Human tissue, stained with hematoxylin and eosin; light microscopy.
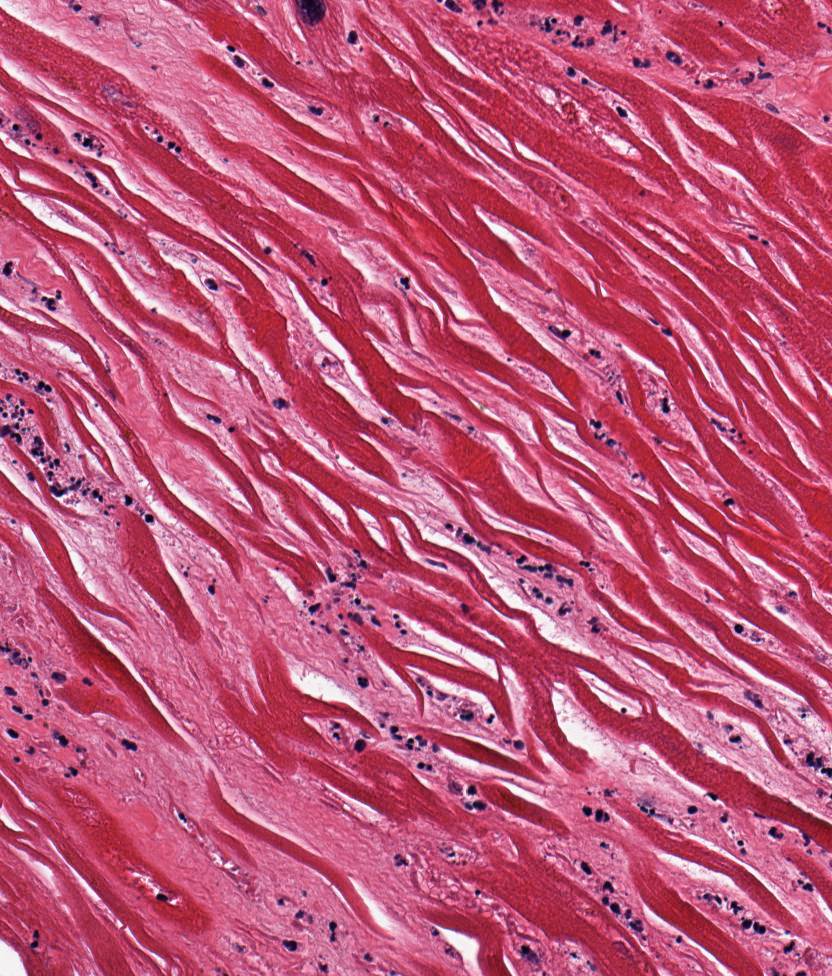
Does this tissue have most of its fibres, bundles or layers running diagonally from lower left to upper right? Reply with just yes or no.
No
